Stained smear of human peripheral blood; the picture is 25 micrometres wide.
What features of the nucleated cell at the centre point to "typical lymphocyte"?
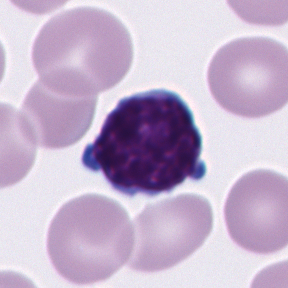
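This typical lymphocyte measures about 10 micrometres across.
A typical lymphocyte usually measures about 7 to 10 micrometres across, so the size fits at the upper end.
Its nucleus fills about 90% of the cell's area, leaving cytoplasm only as a very thin blue rim at the edge.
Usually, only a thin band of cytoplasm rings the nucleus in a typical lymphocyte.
The chromatin is dark purple and coarsely clumped, and small blue knobs bulge from the left and right sides of the cell.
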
